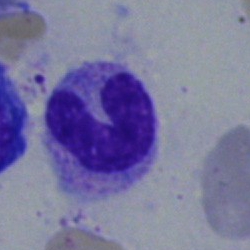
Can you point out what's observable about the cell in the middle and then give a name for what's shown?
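Look first at the nucleus: its chromatin stains dark purple and appears condensed, and you won't find any nucleoli. Then turn to the cytoplasm, pale lilac and widest below the nucleus, with fine pinkish-violet granules scattered through it. This is a band neutrophil.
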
